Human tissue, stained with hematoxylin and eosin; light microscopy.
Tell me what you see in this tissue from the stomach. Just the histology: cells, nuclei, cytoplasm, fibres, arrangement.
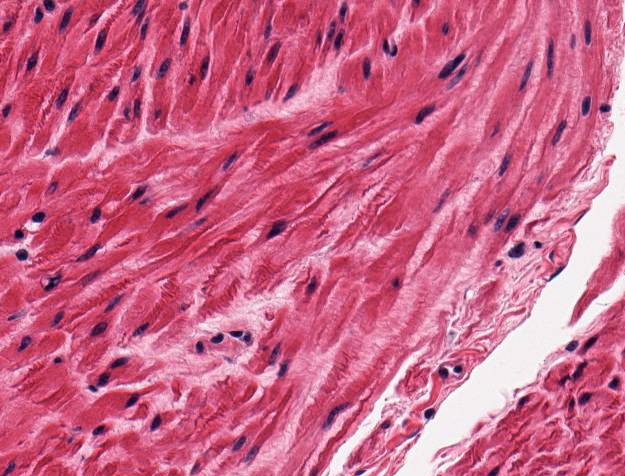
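Muscle fibres, closely packed and pink-staining, occupy almost the entire field. Cytoplasm deep pink. No fat cells anywhere. Lower right: a narrow white cleft cuts off a small piece of muscle in the bottom right corner.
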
